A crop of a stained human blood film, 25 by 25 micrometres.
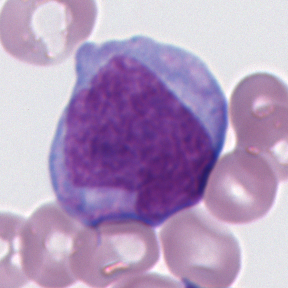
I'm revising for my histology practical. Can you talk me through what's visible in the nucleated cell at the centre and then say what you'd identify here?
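Nucleus fills most of the cell, reaching close to the edge at lower right. Cytoplasm blue, deepest in tone along the cell edge, with a pale, weakly stained area at lower left beside the nucleus. This is an atypical promyelocyte.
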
